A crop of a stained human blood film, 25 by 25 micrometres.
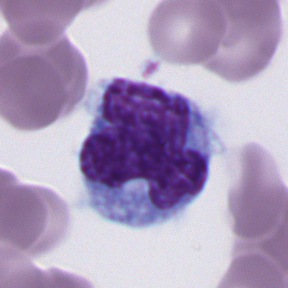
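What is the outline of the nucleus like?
Irregular and folded, with a deep notch in its lower edge.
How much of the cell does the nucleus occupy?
Most of it.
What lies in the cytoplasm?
Fine, faint granules; its widest band is below the nucleus.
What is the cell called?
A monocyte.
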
